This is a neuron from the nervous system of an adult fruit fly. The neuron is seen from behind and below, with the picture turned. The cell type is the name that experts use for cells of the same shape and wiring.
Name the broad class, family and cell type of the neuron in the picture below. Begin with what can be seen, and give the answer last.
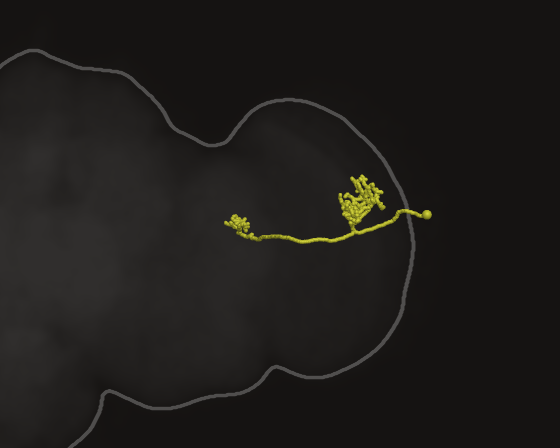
Its cell body lies on the right of the picture. As drawn here it is more than twice as wide as it is tall. This is an optic-lobe intrinsic neuron. The family is Tm. Its cell type is Tm38.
